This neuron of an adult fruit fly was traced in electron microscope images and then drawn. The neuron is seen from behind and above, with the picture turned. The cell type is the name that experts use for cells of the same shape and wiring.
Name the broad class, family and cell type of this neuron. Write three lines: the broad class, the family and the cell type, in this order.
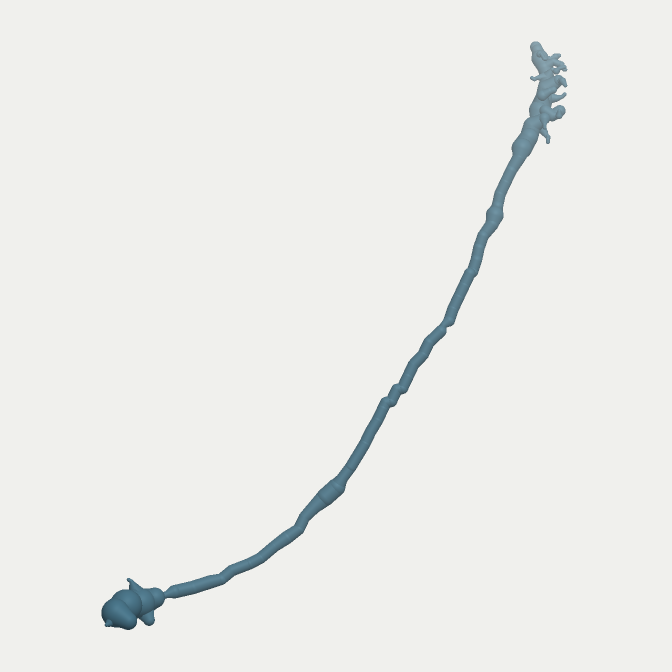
optic-lobe intrinsic neuron
L
L2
